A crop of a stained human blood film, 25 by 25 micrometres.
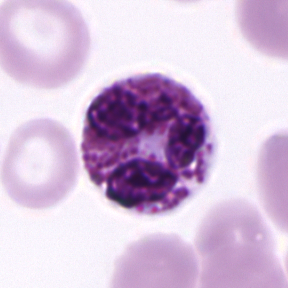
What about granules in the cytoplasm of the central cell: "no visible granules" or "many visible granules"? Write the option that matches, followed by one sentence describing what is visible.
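Many visible granules. The cytoplasm is packed with coarse, round, reddish-purple granules.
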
